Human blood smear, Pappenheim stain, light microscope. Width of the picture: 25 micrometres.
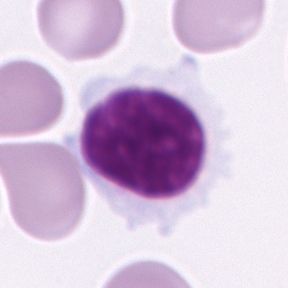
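Hairy cell, in the middle of the smear. See the short, fine projections standing out from the cytoplasm along the right and lower edges. Its nucleus, about 10 by 9 micrometres, is round to slightly oval, with no indentation. It sits toward the left, leaving a wider, very pale greyish blue cytoplasmic rim on the right.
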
